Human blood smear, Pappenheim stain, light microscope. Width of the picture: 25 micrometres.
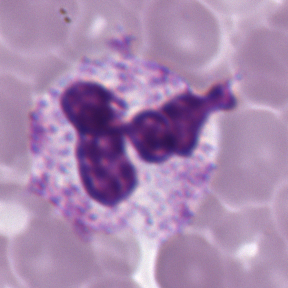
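Segmented neutrophil. Several lobes, joined by narrow strands, make up the nucleus; the rightmost tapers to a point reaching the upper right edge of the cell. No nucleoli are visible. The outline is roughly round, with a ragged, granular edge.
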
